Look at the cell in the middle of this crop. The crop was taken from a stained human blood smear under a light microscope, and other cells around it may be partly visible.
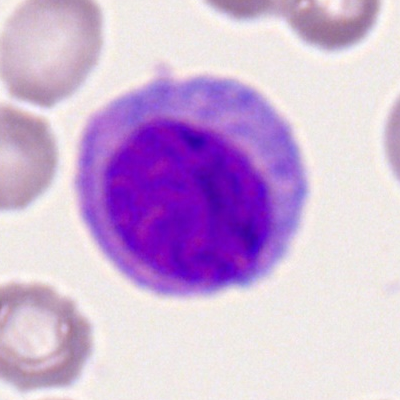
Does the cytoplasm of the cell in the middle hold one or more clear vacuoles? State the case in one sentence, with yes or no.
No, its cytoplasm holds no clear vacuoles, and no vacuoles of any kind.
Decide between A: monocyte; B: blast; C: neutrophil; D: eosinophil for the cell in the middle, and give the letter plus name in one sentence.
The correct choice is option A, which identifies the middle cell as a monocyte.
